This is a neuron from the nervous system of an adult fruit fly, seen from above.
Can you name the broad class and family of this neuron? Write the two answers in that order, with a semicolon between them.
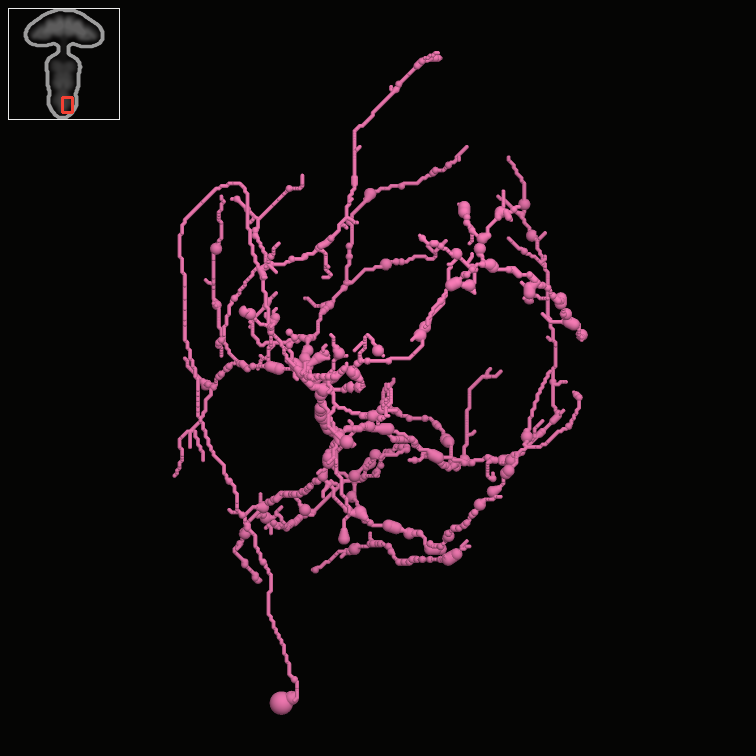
nerve-cord intrinsic neuron; hemilineage 03A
